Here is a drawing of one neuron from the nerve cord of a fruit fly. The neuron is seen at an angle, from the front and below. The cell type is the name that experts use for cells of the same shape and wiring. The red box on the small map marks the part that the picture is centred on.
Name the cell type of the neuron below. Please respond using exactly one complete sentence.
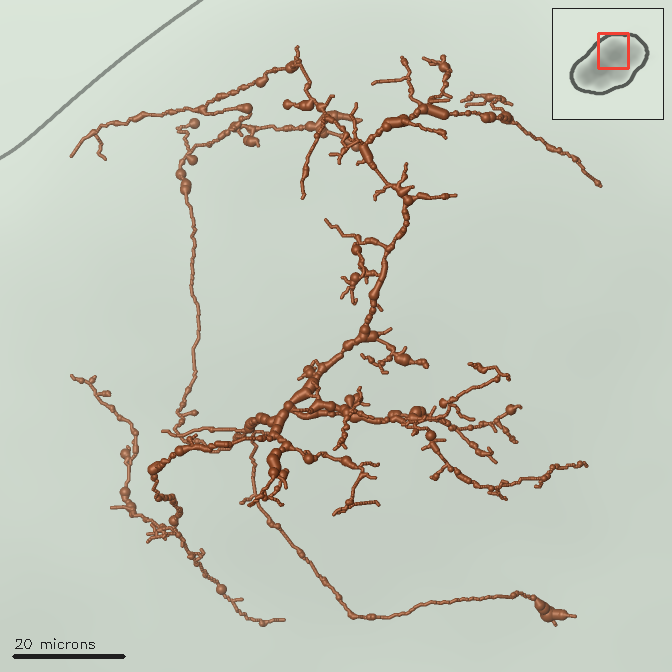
It is IN04B072 that is the cell type of the neuron.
